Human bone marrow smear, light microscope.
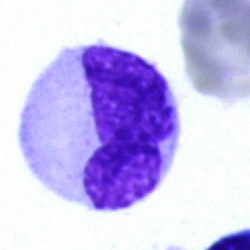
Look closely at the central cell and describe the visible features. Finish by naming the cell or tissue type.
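The nucleus, pinched partway into upper and lower lobes, hugs the right side; most cytoplasm lies left. Its chromatin looks dark purple, coarsely clumped, with lighter gaps. Only faint, very fine pinkish specks in the cytoplasm, not coarse granules. A band neutrophil, then.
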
